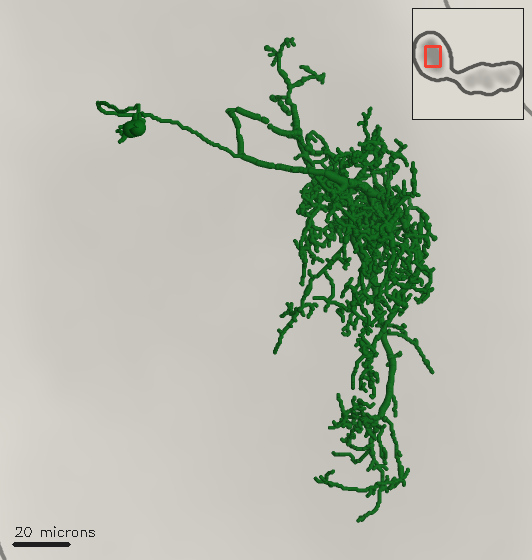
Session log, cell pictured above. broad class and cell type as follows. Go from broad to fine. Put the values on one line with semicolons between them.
central-brain intrinsic neuron; PS058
